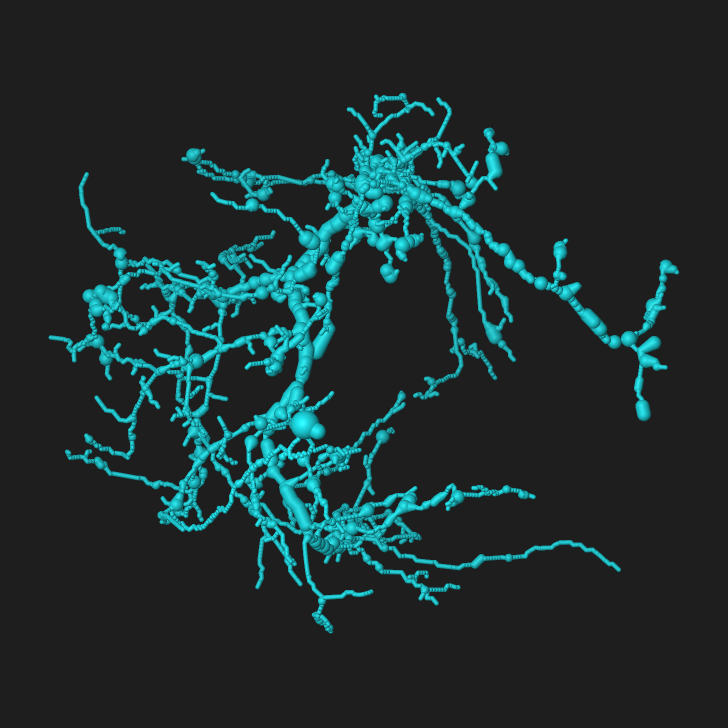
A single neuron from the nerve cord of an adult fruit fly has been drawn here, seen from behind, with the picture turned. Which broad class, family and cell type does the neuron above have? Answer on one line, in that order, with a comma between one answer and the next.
nerve-cord intrinsic neuron, hemilineage 03A, IN03A037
